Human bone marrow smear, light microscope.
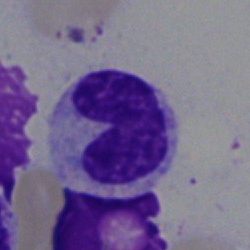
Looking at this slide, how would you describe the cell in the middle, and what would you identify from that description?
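Looking at the nucleus, I see a deep notch on its left side, which gives it a kidney shape. The chromatin is dark purple and coarsely clumped, though there are some small paler patches. Around it the cytoplasm is pale greyish-blue, and it is widest on the left, where the notch is. So I'd call this a band neutrophil.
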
